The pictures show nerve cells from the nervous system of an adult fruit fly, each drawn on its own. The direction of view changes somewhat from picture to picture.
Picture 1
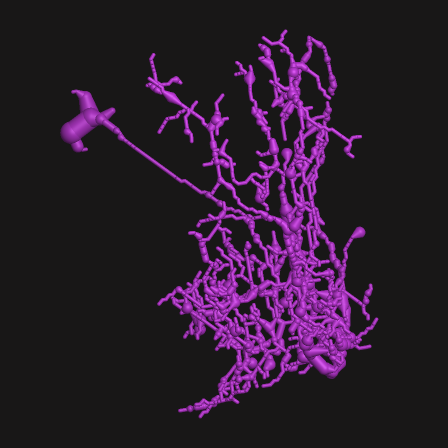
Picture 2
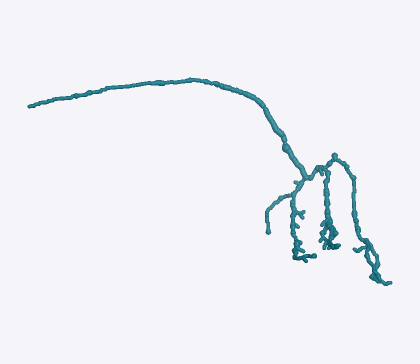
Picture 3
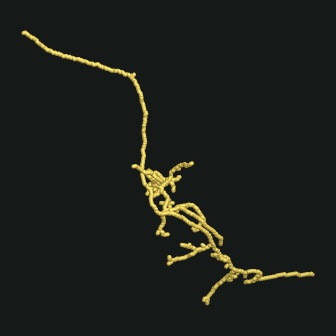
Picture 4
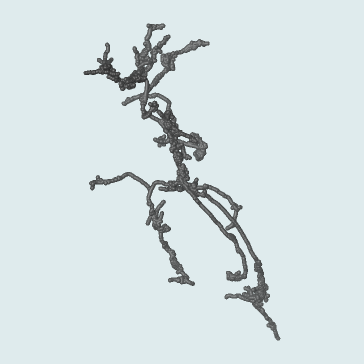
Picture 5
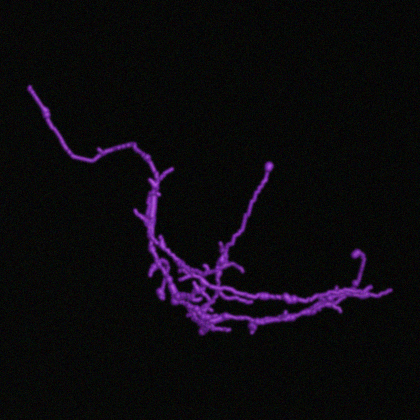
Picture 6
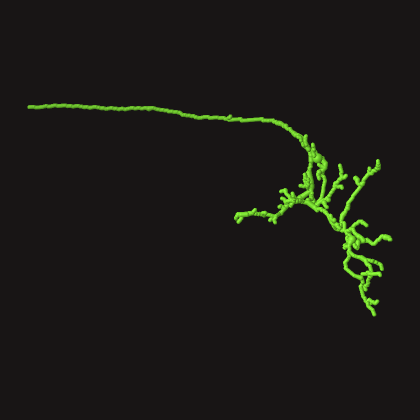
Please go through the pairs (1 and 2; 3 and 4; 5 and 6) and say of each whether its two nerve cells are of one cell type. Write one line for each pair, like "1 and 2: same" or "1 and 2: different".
1 and 2: different
3 and 4: same
5 and 6: same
